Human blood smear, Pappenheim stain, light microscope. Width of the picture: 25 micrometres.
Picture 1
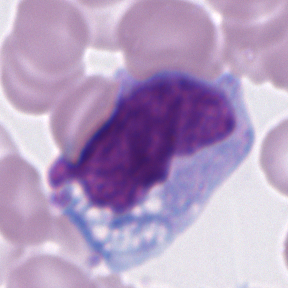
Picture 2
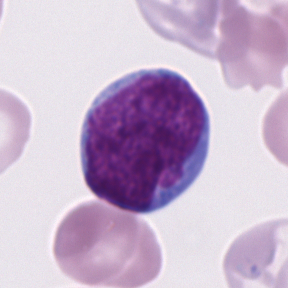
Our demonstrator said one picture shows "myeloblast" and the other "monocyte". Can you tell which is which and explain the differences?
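Picture 1 shows the monocyte, and picture 2 the myeloblast. Starting with the nucleus, in picture 1 it is a single large irregular mass with folds and indentations, not separated into lobes, whereas in picture 2 it is oval in outline, about 12 by 9 micrometres, and fills about 80% of the cell's area. The cytoplasm differs too: plentiful and pale greyish-blue in the monocyte, but only a thin blue rim in the myeloblast, widest at the lower right. Several clear round vacuoles cluster below the nucleus in picture 1, while none are seen in picture 2. The monocyte's chromatin stains deep purple with a streaky, strand-like texture. The myeloblast has a smooth, rounded outline and measures about 13 by 11 micrometres.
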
